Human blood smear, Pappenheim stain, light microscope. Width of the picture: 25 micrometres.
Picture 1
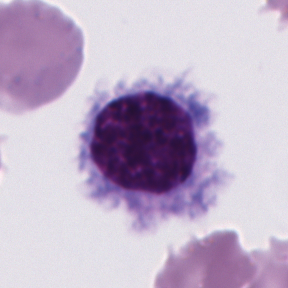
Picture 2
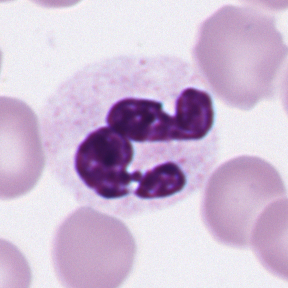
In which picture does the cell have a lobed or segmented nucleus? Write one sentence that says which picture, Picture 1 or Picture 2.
The cell of picture 2 has its nucleus split into distinct segments.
